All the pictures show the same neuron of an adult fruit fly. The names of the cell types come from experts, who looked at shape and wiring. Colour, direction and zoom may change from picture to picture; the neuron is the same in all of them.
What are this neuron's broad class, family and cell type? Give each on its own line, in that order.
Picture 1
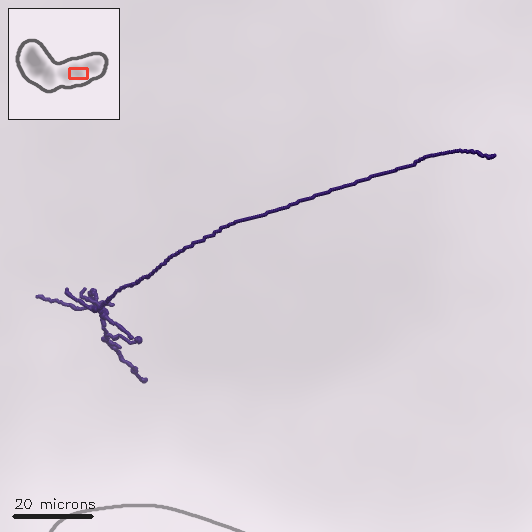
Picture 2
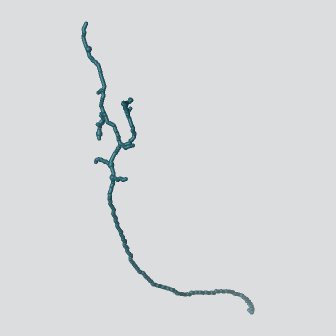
sensory neuron entering the nerve cord
class mechanosensory tactile
SNta42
